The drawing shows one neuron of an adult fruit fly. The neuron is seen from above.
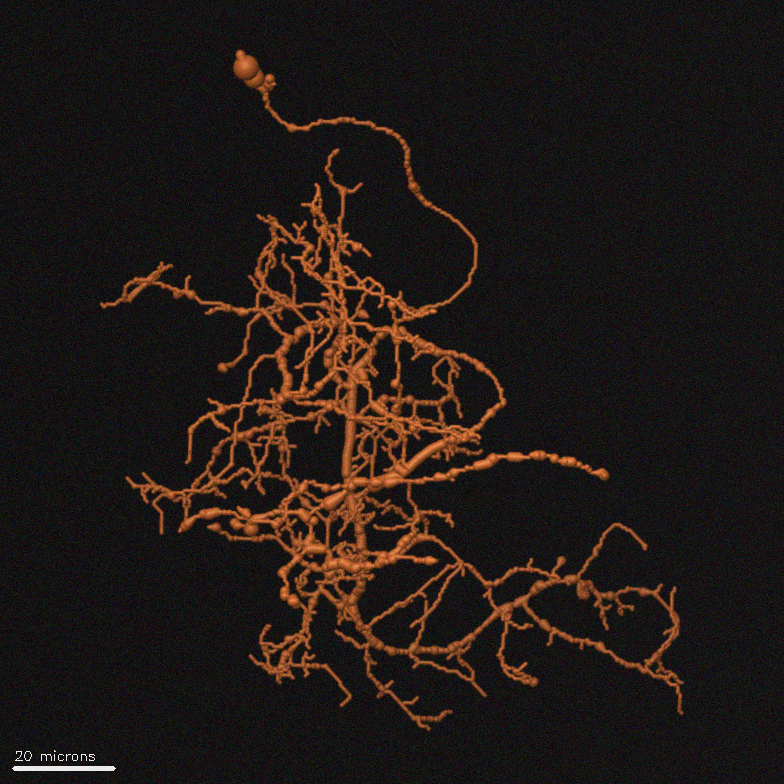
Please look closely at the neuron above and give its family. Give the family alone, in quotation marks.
"hemilineage ALl1_ventral"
